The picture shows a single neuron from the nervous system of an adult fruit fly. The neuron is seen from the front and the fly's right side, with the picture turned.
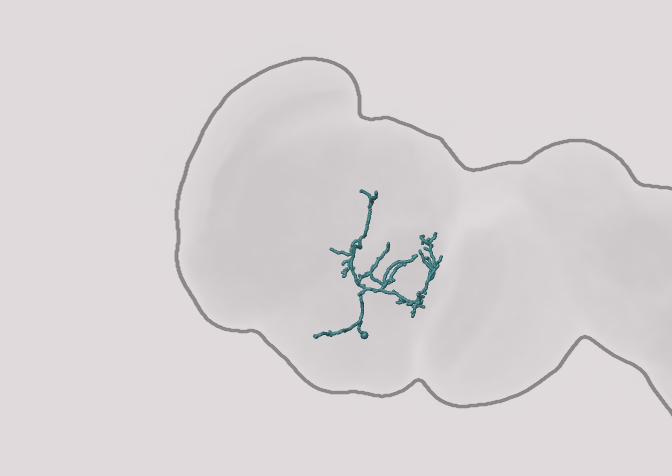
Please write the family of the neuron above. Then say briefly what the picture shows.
Its family is hemilineage DM6_central1. Its broad class is central-brain intrinsic neuron. In this view it is about as wide as it is tall.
